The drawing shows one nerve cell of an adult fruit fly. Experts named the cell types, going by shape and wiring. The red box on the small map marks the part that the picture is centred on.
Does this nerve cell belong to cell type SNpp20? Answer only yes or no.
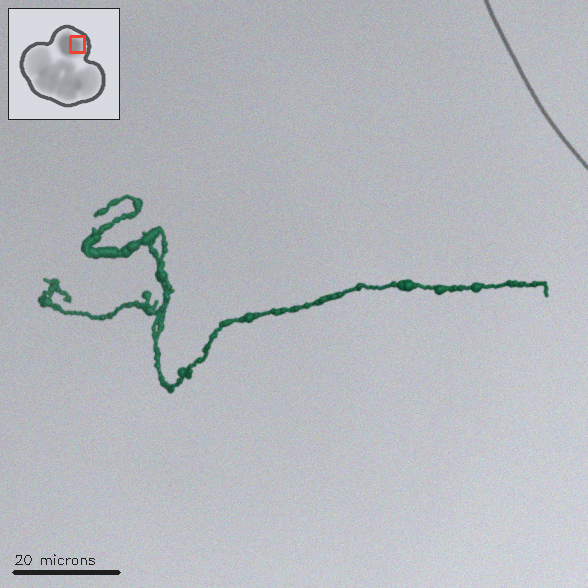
no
